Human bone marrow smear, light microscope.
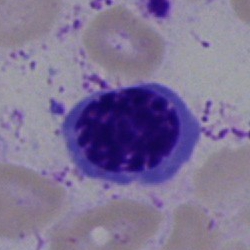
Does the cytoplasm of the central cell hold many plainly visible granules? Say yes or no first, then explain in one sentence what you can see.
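No. The cytoplasm shows no visible granules.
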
